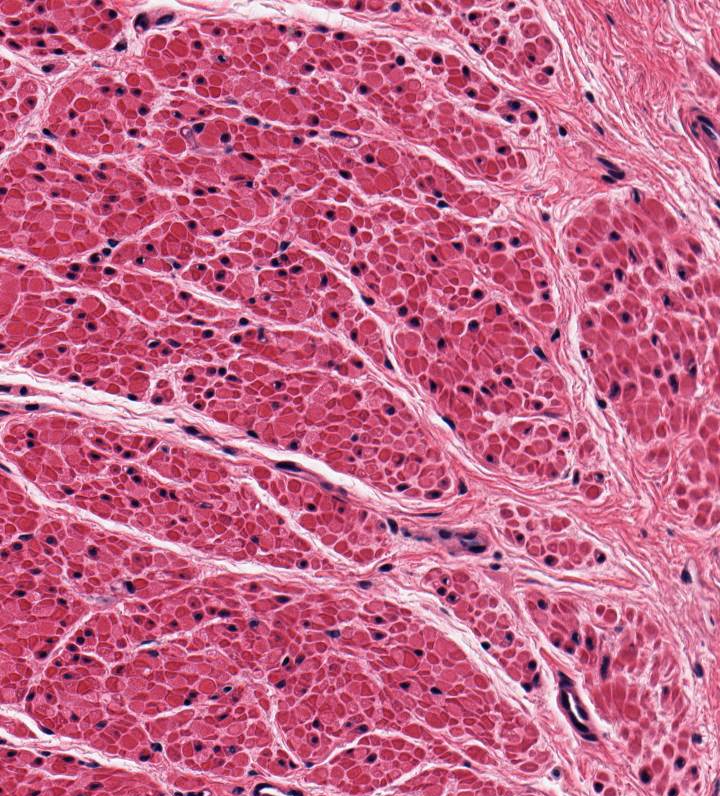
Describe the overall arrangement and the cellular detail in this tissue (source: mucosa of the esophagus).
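First, most of the field: muscle cut in cross-section, grouped into bundles separated by thin pale connective tissue septa. Second, the muscle cell profiles: small, closely packed, rounded to polygonal, with pink cytoplasm. Third, along several septa, narrow empty white clefts where the bundles have pulled apart from the connective tissue. Last, absent throughout the field: epithelium, glands and fat cells.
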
